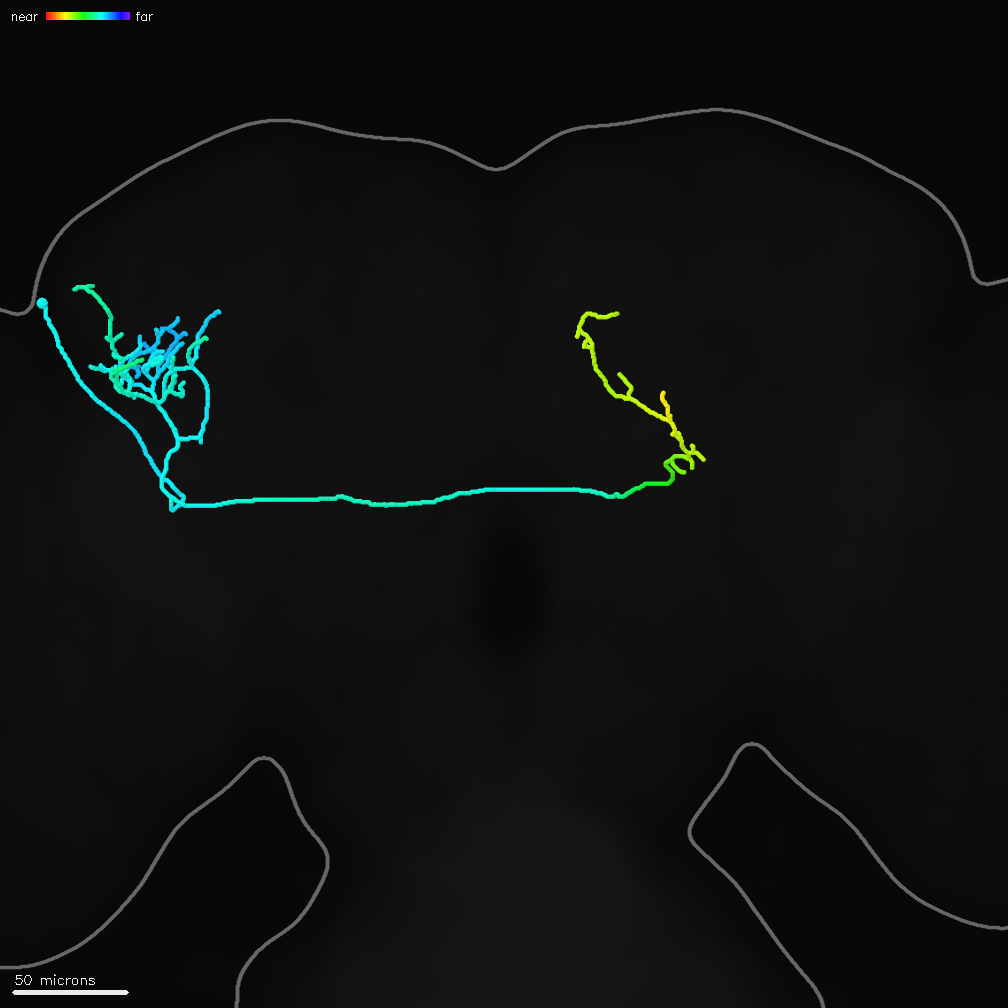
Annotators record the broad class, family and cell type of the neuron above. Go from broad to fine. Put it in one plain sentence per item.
A central-brain intrinsic neuron of hemilineage VPNp1_medial, type LHPV3a2.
